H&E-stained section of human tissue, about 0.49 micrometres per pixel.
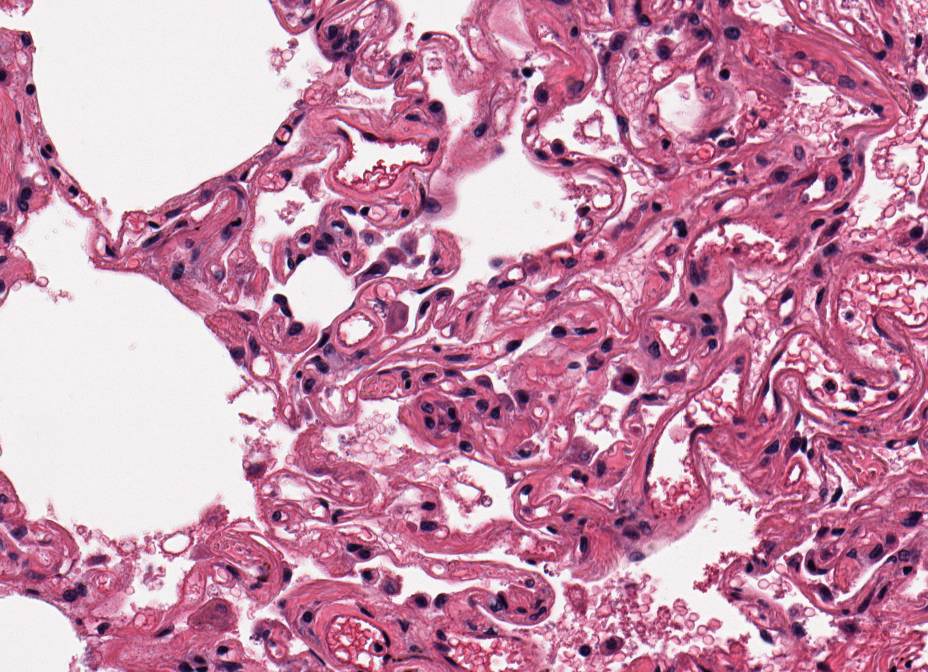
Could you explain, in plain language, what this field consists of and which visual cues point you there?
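Alveolus is the main structure in this field. Large empty rounded spaces lie along the left edge, and the centre and right are filled by a dense meshwork of thin tissue walls.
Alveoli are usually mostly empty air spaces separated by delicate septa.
Within the walls, many small thin-walled vessels are packed with red blood cells, most abundantly in the right half.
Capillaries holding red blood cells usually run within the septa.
The spaces are lined by flattened cells with thin dark nuclei.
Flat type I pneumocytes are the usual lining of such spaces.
Most nuclei in the walls are dark, elongated or oval, and set singly along the fibrous strands.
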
